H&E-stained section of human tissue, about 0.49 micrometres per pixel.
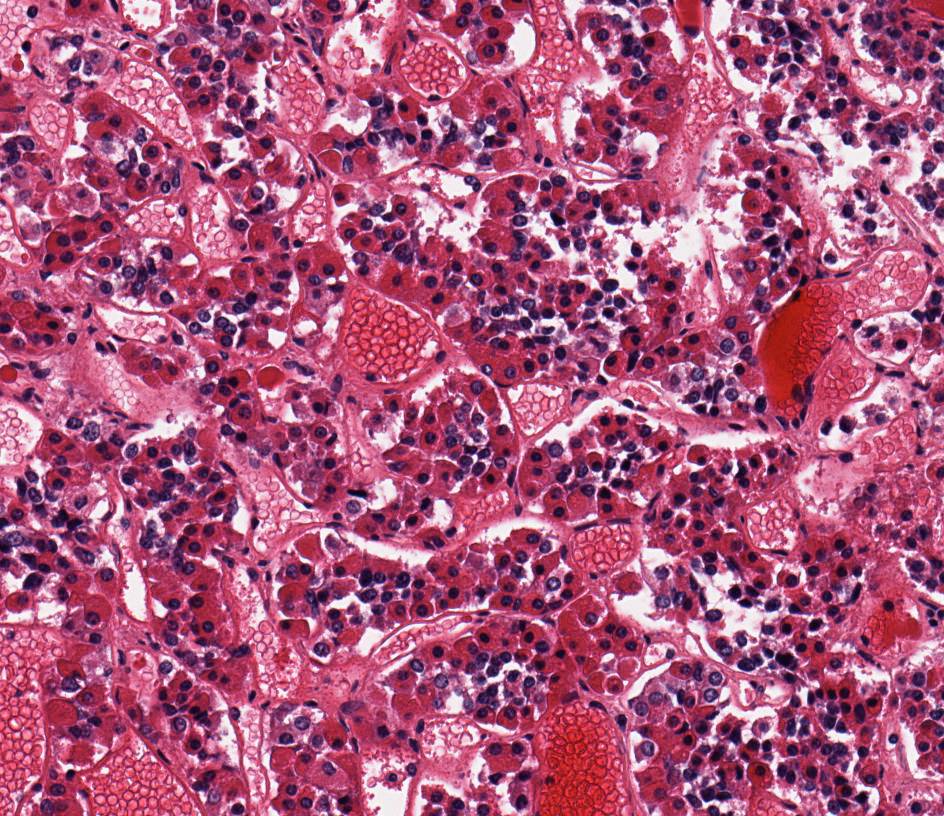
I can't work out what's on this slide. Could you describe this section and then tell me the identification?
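Cells in small nests and cords, separated by thin-walled vascular channels throughout. Many cells with bright red, eosinophilic cytoplasm. Nuclei mostly small, round, dark. Red-cytoplasm cells intermingled in the same nests with cells whose cytoplasm is pale, poorly stained. Section: pituitary.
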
